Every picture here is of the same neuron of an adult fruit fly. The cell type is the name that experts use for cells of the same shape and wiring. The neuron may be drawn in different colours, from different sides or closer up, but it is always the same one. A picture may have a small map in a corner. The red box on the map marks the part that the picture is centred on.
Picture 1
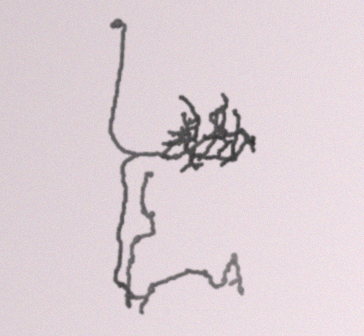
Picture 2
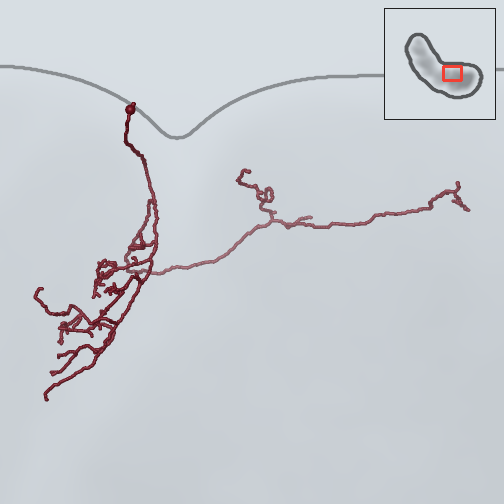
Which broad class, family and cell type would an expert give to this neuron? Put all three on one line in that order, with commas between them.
visual projection neuron, LoVP, LoVP8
